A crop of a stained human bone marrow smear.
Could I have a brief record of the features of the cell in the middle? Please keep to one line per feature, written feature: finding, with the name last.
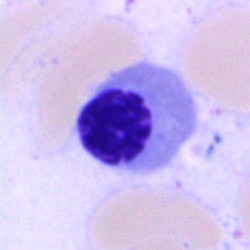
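Nucleus: off-centre, toward the left side
Chromatin: coarse dark clumps separated by paler gaps
Cytoplasm: blue
Outline: smooth, no surface projections
Name: erythroblast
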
